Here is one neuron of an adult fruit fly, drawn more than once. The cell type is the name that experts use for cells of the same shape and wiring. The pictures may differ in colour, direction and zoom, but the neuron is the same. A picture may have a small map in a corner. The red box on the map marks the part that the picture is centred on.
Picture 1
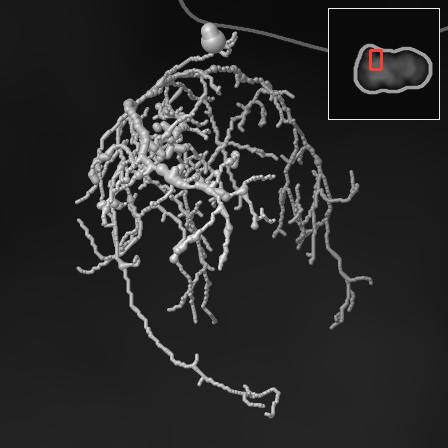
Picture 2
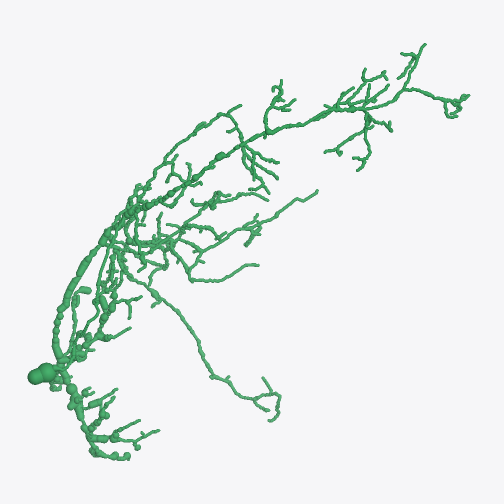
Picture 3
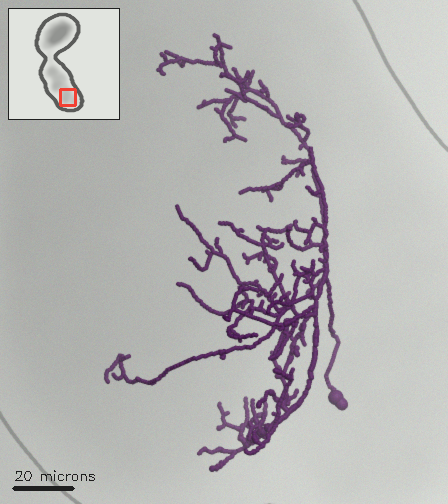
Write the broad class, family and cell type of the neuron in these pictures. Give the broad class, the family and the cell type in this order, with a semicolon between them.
nerve-cord intrinsic neuron; hemilineage 19A; IN19A108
